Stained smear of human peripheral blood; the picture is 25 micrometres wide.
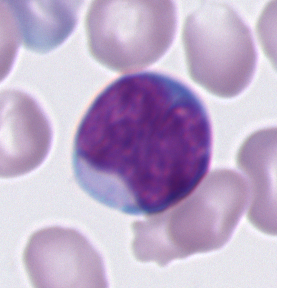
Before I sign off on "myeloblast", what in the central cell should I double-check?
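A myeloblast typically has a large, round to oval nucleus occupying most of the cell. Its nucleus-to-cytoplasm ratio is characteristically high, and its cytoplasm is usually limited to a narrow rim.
In this myeloblast the nucleus, about 12 micrometres across in a cell about 13 micrometres across, fills about 80% of the cell's area, which agrees with a large nucleus and a high ratio. The cytoplasm is a thin rim, widest at the lower left, in keeping with the usual narrow rim. The nucleus has a shallow indentation on its lower-left side. The cytoplasm is blue, with a paler zone at the lower left beside that indentation.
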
